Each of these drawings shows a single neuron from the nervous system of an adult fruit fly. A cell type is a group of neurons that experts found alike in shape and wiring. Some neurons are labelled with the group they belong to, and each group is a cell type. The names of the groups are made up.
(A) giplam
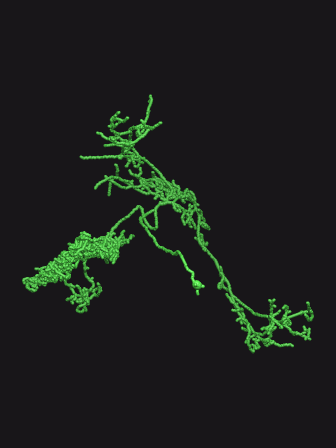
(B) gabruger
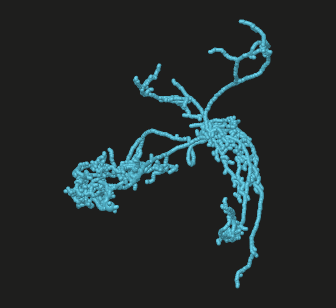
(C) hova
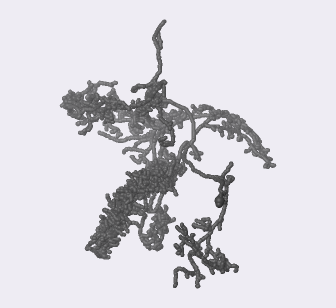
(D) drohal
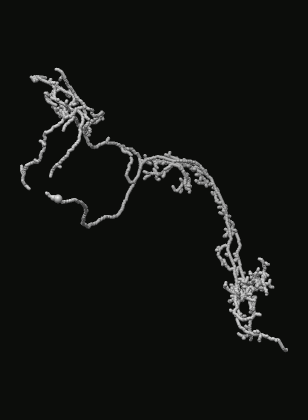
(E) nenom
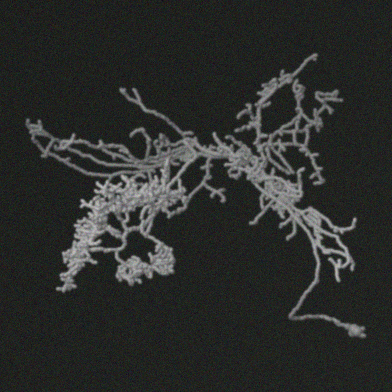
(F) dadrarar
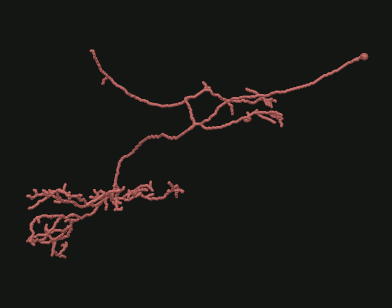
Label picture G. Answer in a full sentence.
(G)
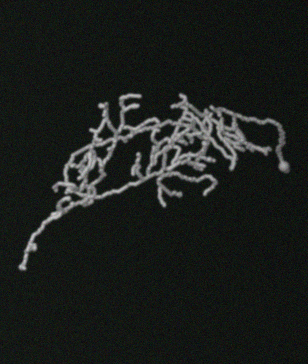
It belongs to dadrarar.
